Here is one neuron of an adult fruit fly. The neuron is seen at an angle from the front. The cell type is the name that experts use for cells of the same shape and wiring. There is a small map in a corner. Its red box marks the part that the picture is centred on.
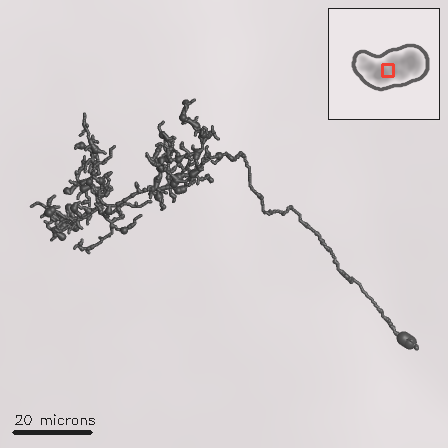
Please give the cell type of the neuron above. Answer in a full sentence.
The cell type is Li14.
